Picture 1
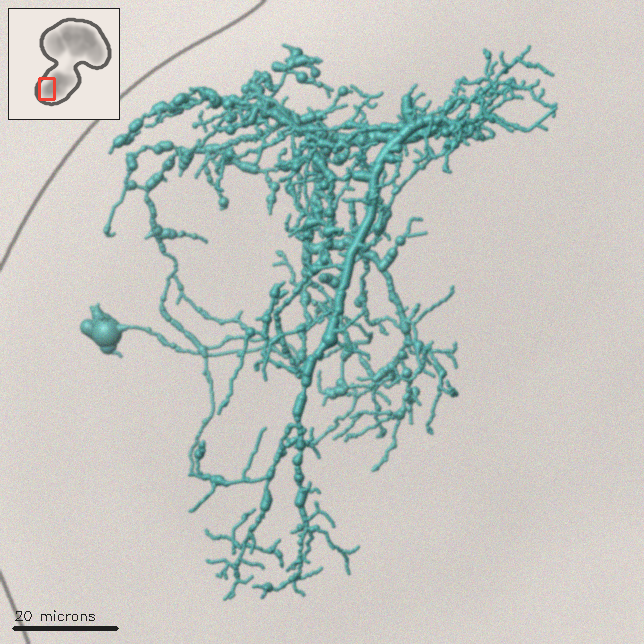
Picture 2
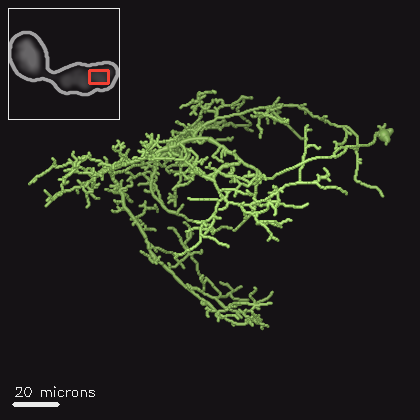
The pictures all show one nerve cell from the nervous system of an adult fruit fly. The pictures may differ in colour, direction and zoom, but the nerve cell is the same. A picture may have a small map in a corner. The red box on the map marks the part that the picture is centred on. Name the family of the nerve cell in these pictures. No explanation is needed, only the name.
hemilineage 21A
